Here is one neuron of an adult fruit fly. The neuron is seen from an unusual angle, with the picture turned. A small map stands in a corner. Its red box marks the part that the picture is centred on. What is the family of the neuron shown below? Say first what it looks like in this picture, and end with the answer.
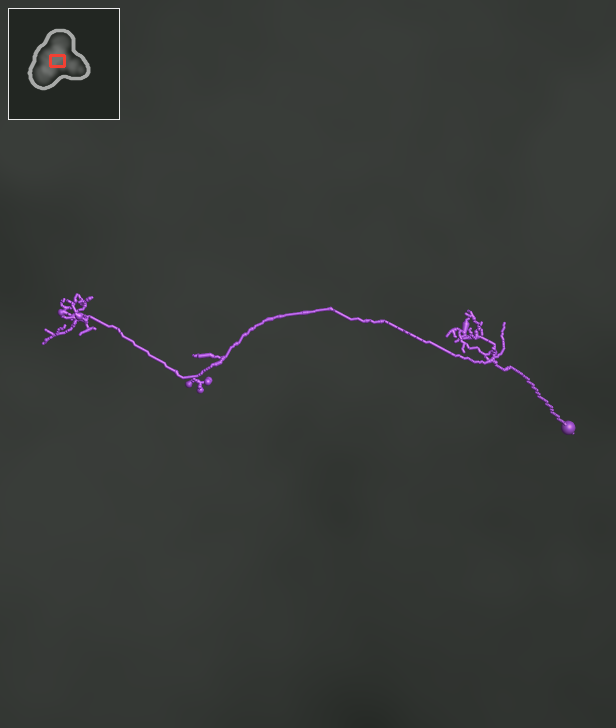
The cell body is on the right of the picture. As drawn here it is more than twice as wide as it is tall. It is a central-brain intrinsic neuron. Its family is called class CX.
